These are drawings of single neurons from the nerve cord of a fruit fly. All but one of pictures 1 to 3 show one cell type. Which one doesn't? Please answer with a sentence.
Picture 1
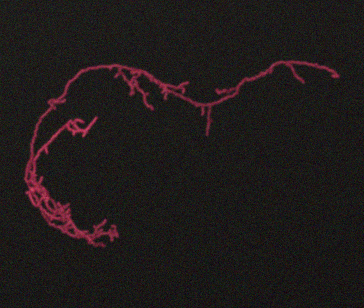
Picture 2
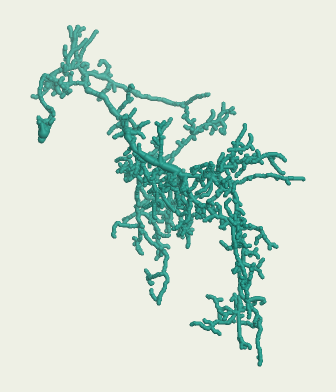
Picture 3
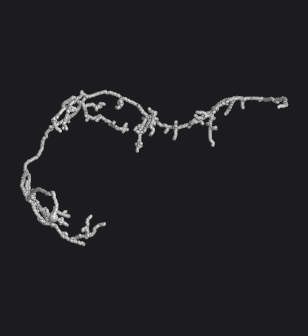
Picture 2 shows a neuron of another cell type.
